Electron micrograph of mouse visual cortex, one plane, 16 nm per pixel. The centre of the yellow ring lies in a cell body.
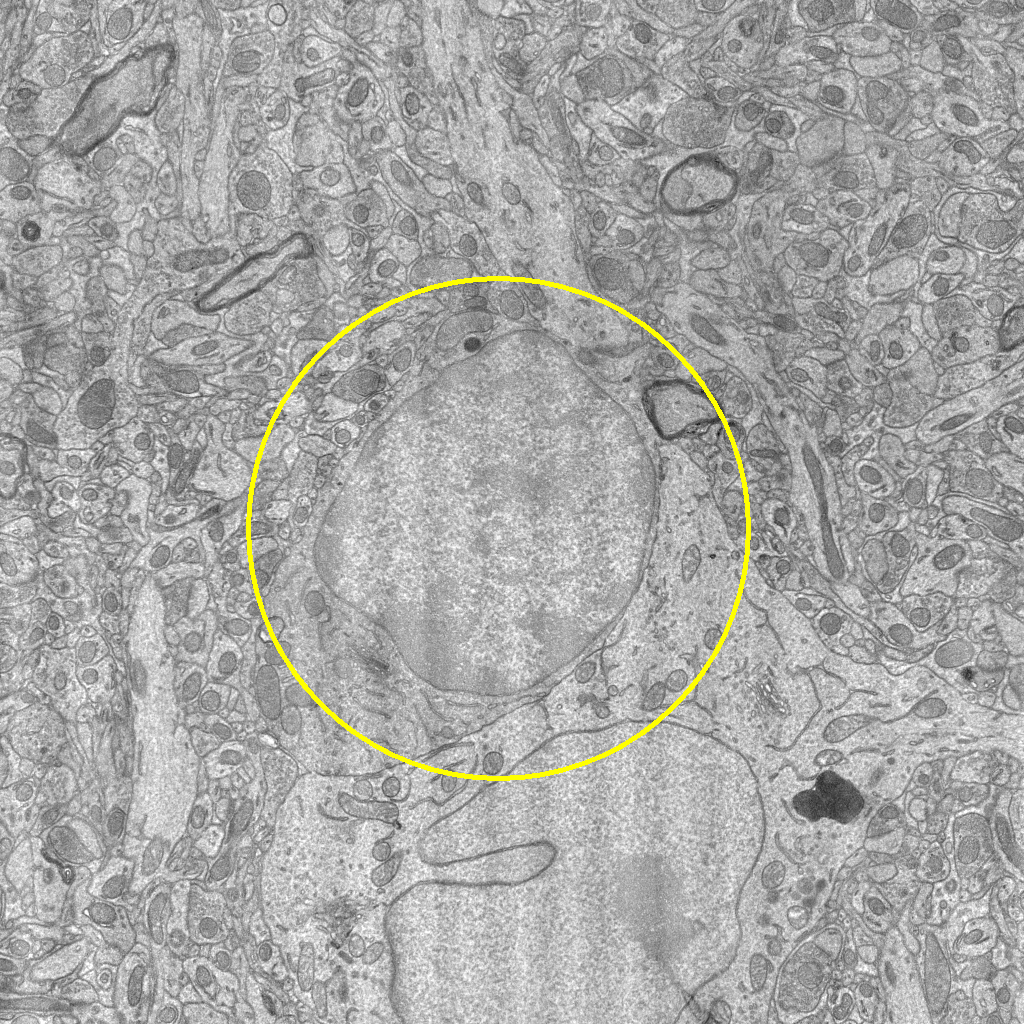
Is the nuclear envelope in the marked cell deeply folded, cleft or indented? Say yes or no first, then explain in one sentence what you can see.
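No. The nuclear envelope is smooth and shows no deep folds or clefts.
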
